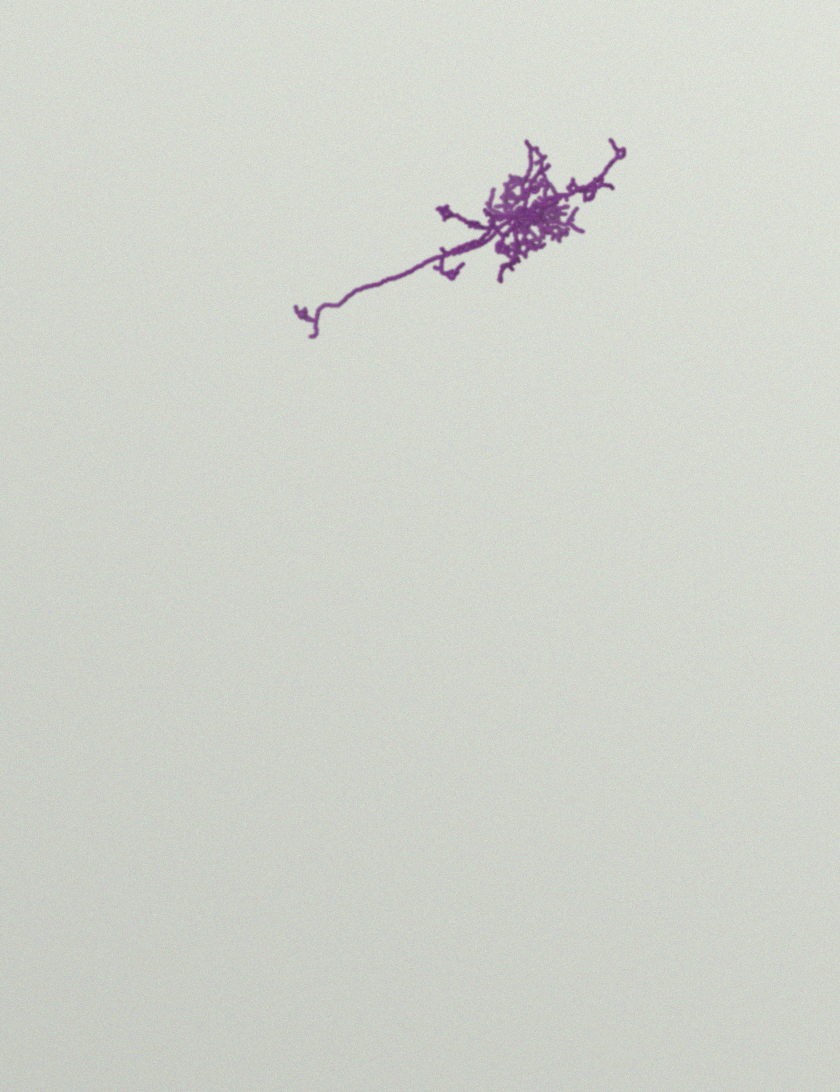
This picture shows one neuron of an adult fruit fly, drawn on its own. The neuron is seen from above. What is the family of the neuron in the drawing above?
hemilineage 12B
